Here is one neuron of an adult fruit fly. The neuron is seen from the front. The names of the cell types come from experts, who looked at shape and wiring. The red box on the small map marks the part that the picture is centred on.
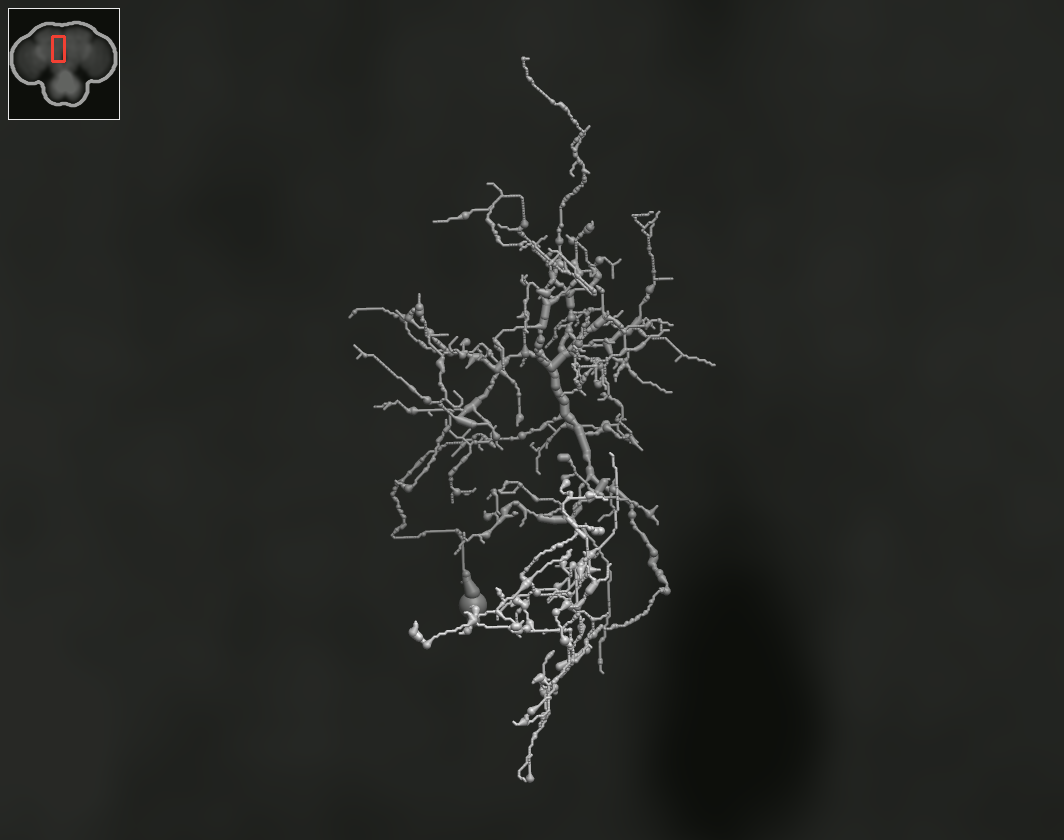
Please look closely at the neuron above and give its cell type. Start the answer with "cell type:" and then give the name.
cell type: PS318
